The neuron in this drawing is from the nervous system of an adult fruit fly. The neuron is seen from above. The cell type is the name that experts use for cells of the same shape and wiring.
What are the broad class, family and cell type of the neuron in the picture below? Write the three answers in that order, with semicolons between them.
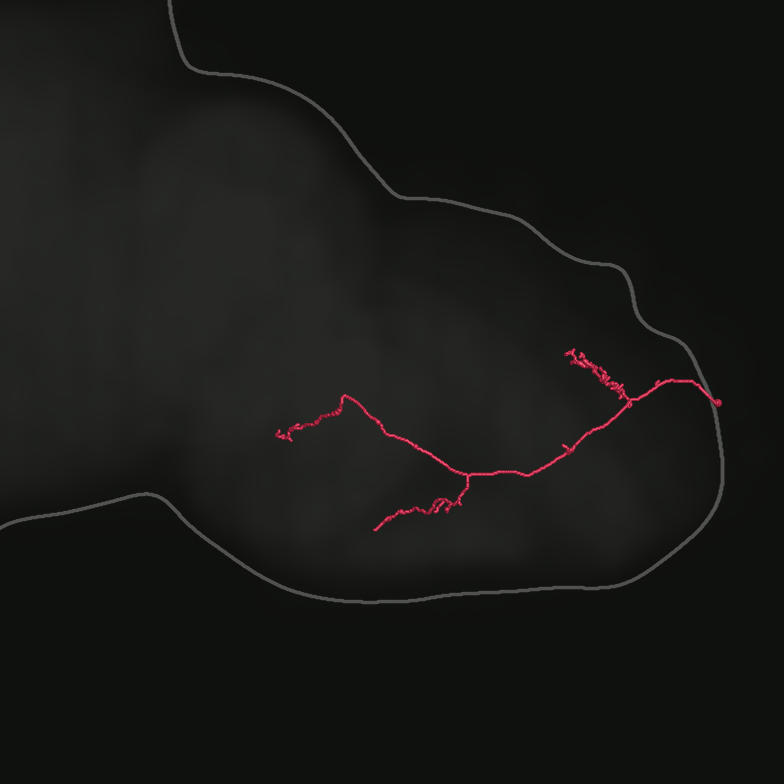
optic-lobe intrinsic neuron; TmY; TmY9b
